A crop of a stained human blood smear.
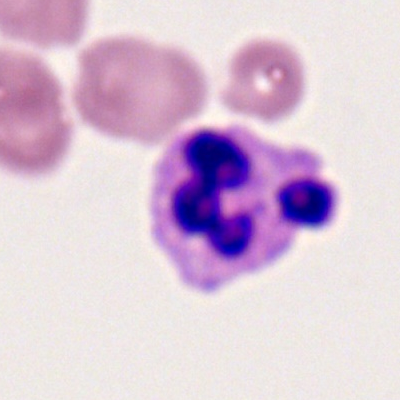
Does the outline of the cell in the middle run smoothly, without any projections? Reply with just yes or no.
No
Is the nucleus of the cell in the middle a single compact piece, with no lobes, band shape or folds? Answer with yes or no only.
No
